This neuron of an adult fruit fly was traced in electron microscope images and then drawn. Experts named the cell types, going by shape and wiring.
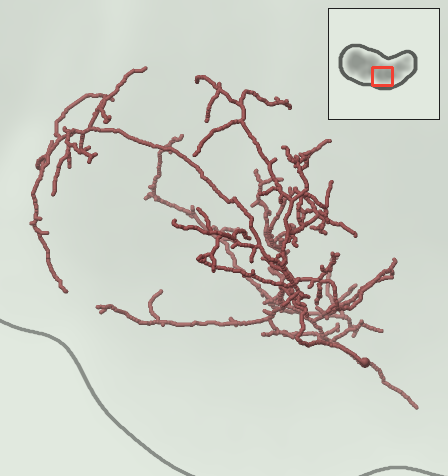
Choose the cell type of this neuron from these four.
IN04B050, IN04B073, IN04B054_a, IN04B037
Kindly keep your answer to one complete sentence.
It is IN04B050 that is the cell type of the neuron.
